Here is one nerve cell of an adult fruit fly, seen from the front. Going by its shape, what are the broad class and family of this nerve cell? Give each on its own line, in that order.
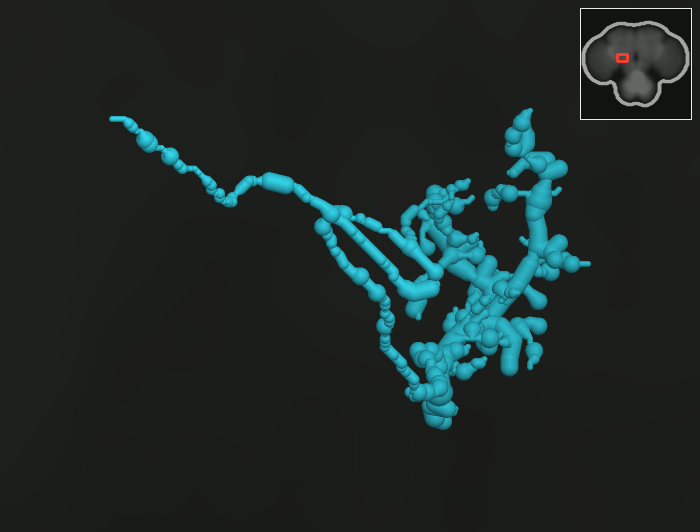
sensory neuron entering the brain
class thermosensory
